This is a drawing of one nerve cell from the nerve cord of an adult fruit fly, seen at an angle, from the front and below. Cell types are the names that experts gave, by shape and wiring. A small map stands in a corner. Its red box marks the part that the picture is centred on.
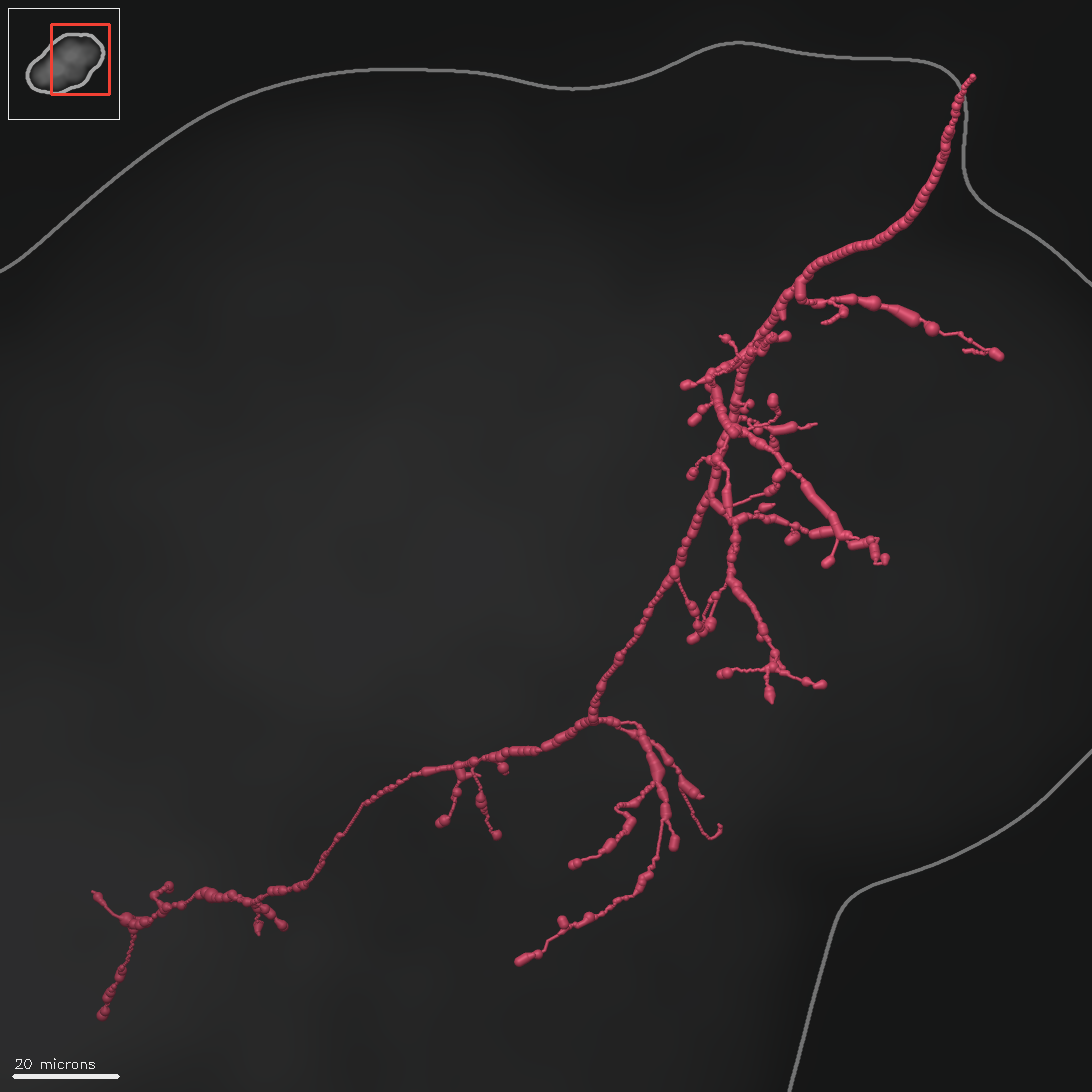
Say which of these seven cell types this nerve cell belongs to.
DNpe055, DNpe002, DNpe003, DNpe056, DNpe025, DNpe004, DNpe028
DNpe002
